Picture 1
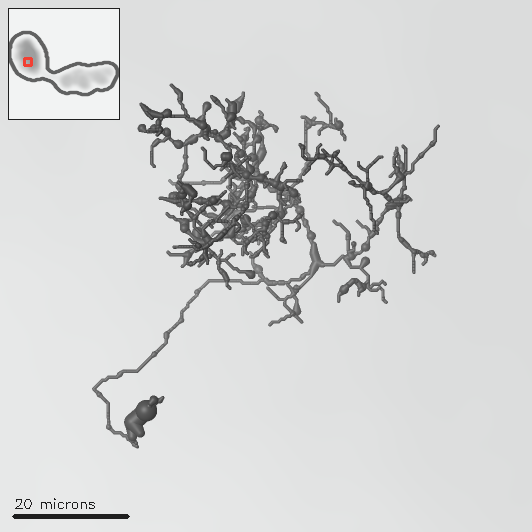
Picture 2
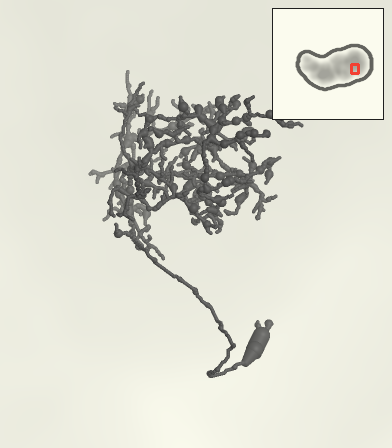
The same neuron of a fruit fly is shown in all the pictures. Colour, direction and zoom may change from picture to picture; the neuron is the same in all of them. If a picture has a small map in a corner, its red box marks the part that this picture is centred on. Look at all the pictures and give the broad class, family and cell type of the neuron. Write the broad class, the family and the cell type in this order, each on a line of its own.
central-brain intrinsic neuron
hemilineage WEDa1
WED055_b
